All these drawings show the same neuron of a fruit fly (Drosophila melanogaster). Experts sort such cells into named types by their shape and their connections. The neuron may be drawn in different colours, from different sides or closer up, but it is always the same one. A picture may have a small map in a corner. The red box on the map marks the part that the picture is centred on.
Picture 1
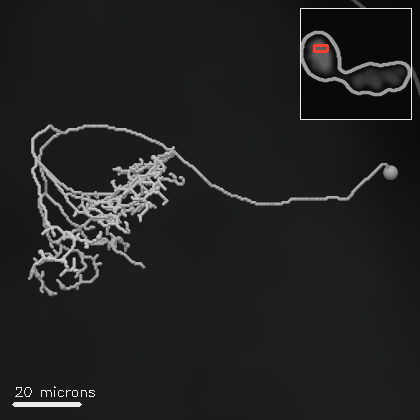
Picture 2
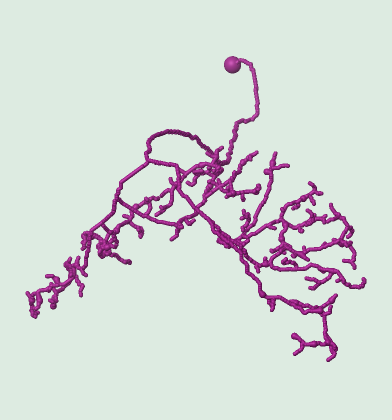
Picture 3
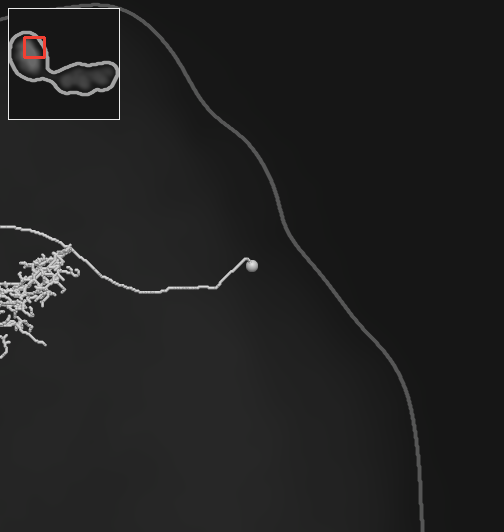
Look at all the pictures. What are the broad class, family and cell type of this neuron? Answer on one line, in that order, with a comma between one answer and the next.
central-brain intrinsic neuron, hemilineage DM6_dorso_medial, FB5U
